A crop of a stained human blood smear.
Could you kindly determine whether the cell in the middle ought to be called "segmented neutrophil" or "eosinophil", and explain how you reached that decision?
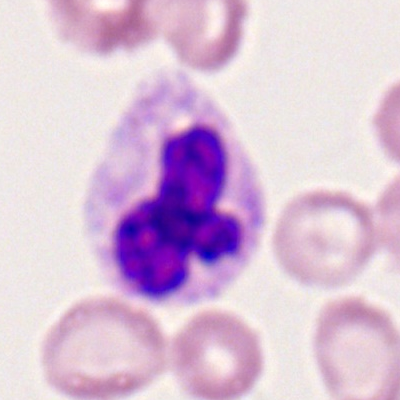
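It's a segmented neutrophil, not an eosinophil. What decides it: the abundant cytoplasm around the nucleus is pale lilac.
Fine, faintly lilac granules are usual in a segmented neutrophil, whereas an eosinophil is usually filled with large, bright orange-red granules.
Otherwise I simply see dark purple, coarsely clumped chromatin in a nucleus sitting low in the cell.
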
